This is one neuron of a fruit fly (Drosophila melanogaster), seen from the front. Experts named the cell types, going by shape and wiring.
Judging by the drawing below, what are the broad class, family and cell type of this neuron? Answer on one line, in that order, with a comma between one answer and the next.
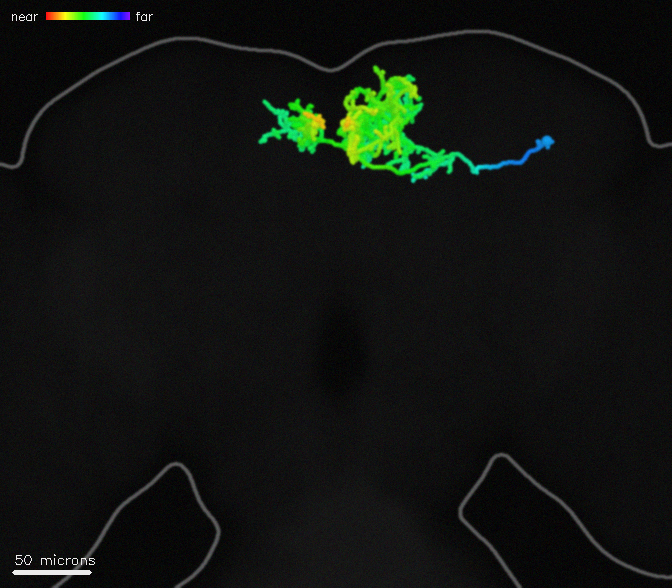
central-brain intrinsic neuron, hemilineage SMPpv2_dorsal, SMP251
